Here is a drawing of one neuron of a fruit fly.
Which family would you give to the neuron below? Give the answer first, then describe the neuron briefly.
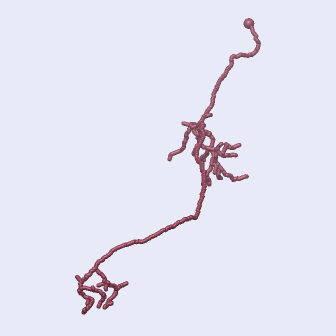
Its family is Tm. Its broad class is optic-lobe intrinsic neuron. Its cell body lies at the upper right of the picture. In this view it is taller than it is wide.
